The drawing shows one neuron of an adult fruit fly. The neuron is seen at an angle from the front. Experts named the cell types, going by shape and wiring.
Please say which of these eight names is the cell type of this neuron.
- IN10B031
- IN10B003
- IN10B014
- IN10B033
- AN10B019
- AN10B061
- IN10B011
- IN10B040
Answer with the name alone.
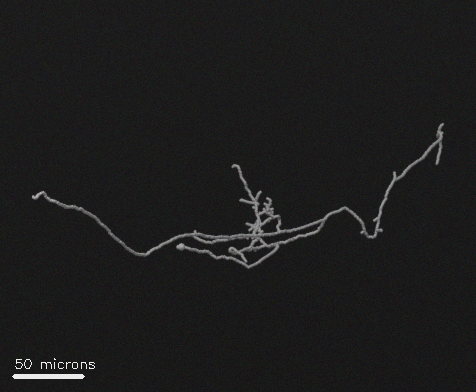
AN10B061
